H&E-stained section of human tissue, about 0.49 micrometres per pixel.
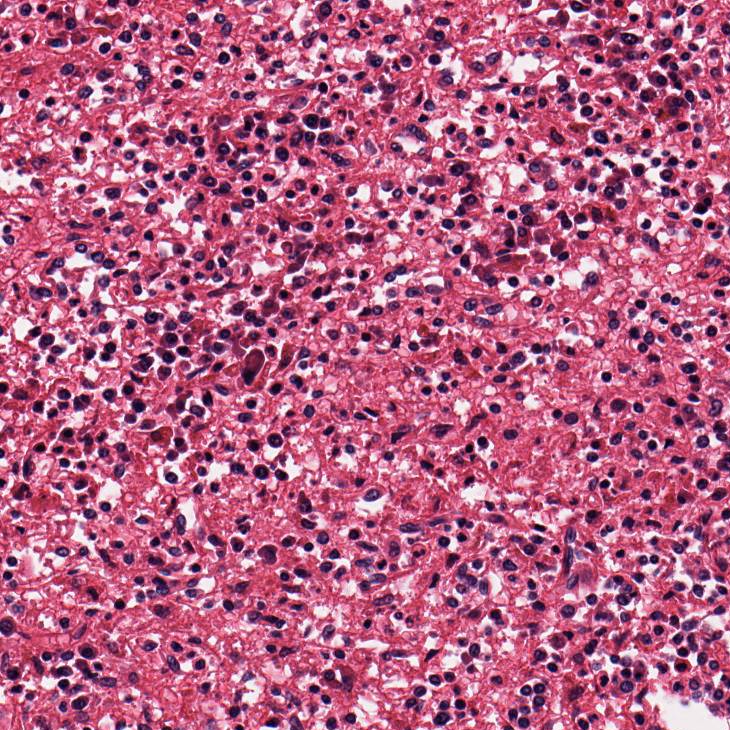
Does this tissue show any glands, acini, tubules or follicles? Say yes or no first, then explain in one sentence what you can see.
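No. Cells are spread diffusely and fairly evenly across the whole field, without glands, nests or other organised units.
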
